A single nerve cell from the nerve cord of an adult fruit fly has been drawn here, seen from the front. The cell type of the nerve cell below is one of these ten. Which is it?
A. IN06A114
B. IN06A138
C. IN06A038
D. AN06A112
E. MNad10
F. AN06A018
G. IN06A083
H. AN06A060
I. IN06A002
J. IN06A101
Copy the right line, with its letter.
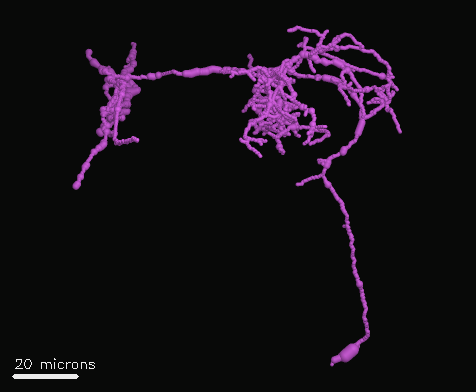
F. AN06A018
